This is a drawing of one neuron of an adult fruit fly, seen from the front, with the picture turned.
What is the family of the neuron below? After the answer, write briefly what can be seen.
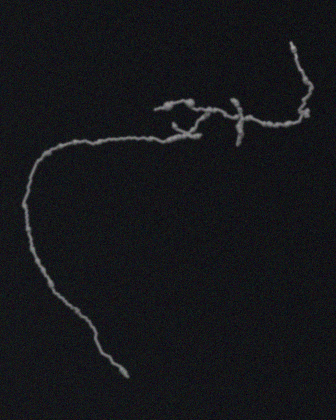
The name of its family is class olfactory. It is a sensory neuron entering the brain. The drawing shows no cell body. It has a dozen or fewer branch ends.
